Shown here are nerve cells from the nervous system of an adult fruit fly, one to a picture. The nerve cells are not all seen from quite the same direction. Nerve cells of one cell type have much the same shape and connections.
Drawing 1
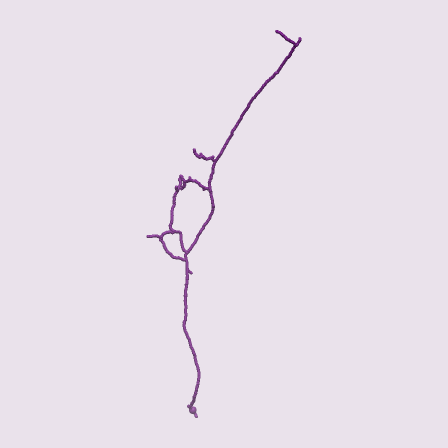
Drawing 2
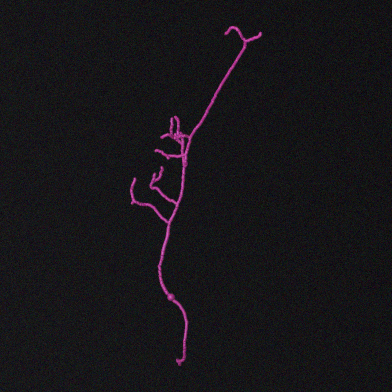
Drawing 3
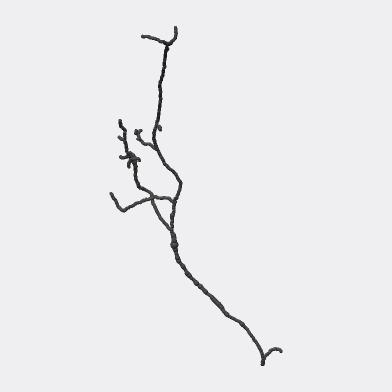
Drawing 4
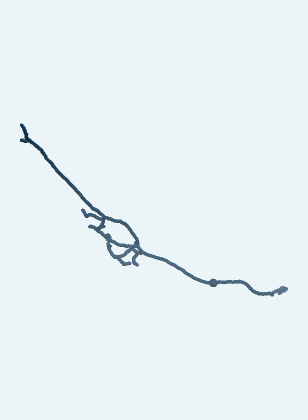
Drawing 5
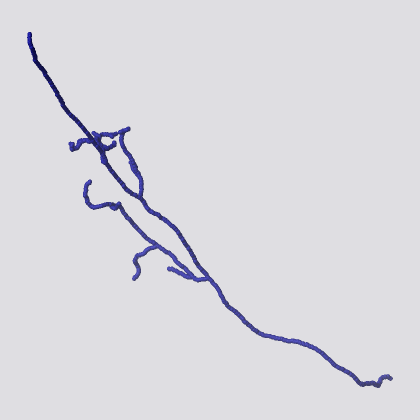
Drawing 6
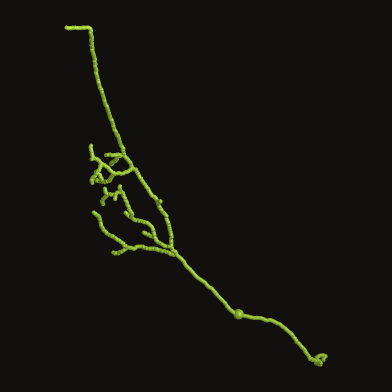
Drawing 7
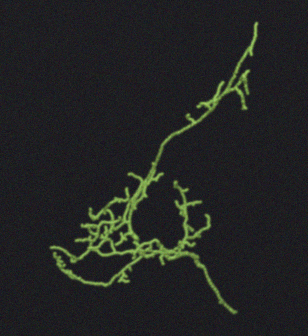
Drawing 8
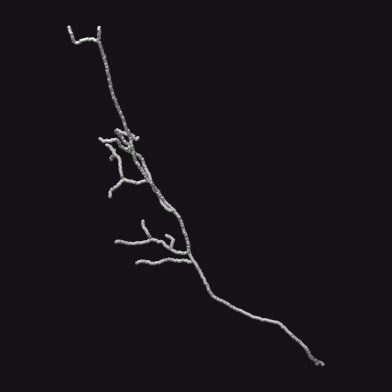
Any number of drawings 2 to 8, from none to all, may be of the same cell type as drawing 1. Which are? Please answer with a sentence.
Drawing 2, drawing 3, drawing 4, drawing 5, drawing 6 and drawing 8 are of the same cell type.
